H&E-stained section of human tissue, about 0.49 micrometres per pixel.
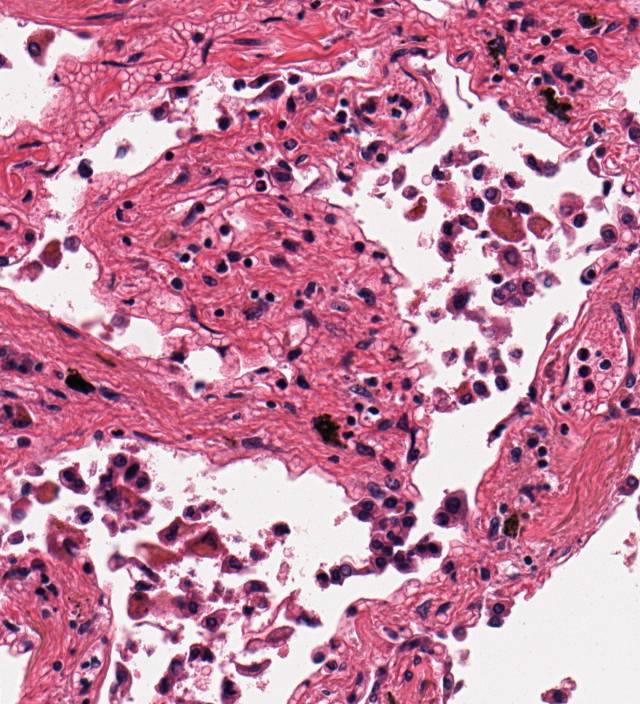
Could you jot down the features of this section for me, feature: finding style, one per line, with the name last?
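Band: broad, running obliquely downward from the left edge toward the centre
Free cells: loose clusters, rounded, abundant cytoplasm, heaviest at right upper centre and lower left
Colour: some free cells with orange-brown cytoplasm
Nuclei: small, dark, round, scattered throughout the tissue bands
Name: lung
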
